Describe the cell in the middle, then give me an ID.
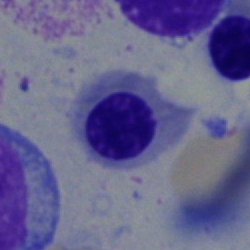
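Notice how the outline is irregular, drawn out into a tapering extension towards the right. The nucleus sits off-centre, towards the left side of the cell. Its chromatin is dense and deeply stained dark purple, and the cytoplasm is pale greyish blue. So this is an erythroblast.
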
